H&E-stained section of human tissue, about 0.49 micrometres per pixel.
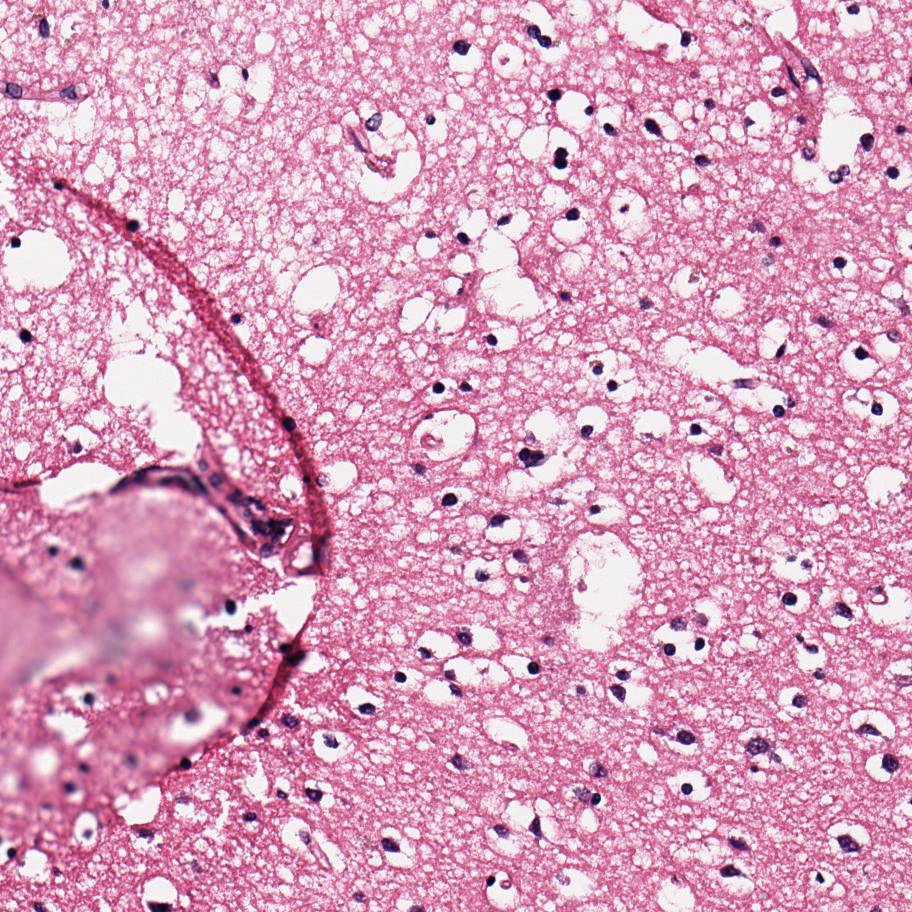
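Cerebral cortex, haematoxylin and eosin. Small round dark nuclei lie singly across the field rather than packed in sheets, many of them within a clear halo of empty space. A curved dark pink band bearing a few flattened nuclei runs down the left part. No glands or epithelium appear anywhere.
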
